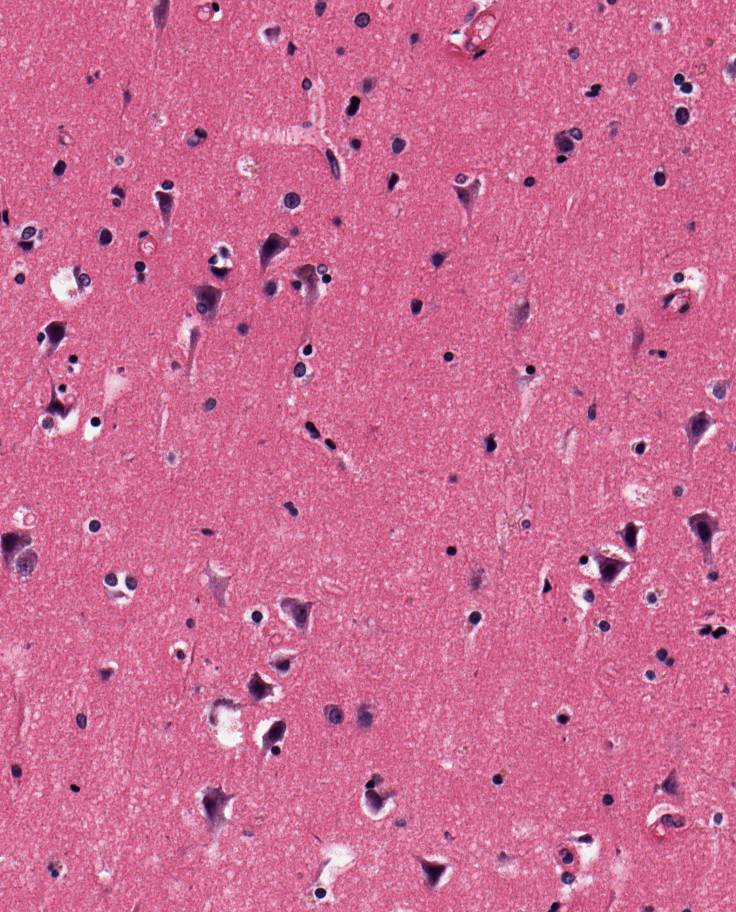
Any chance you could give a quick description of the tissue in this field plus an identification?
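Pink, finely fibrillary neuropil fills the whole field, with cells scattered singly and no epithelium or glands. Many neuronal cell bodies are angular and dark purple. Small round dark glial nuclei without visible cytoplasm are spread evenly and outnumber the neurons. This is cerebral cortex.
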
